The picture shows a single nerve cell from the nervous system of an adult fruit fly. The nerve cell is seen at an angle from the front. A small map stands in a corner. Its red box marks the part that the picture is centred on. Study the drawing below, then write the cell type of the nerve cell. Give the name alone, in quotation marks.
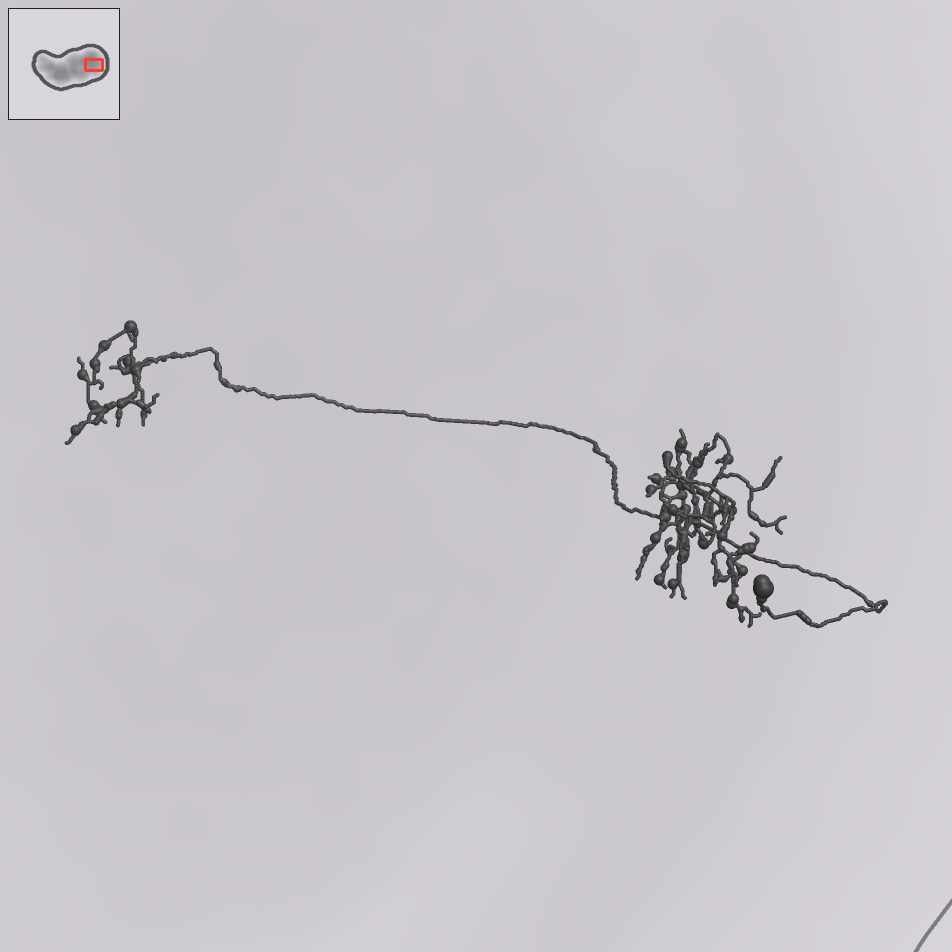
"Tm38"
